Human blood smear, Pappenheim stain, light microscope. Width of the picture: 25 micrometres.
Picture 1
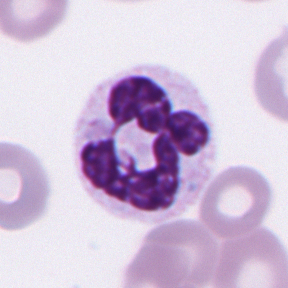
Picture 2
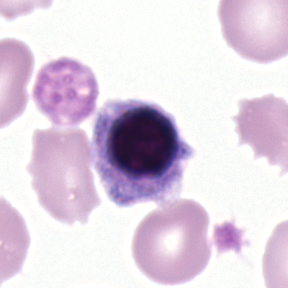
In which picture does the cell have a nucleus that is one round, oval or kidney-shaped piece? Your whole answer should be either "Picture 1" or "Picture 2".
Picture 2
